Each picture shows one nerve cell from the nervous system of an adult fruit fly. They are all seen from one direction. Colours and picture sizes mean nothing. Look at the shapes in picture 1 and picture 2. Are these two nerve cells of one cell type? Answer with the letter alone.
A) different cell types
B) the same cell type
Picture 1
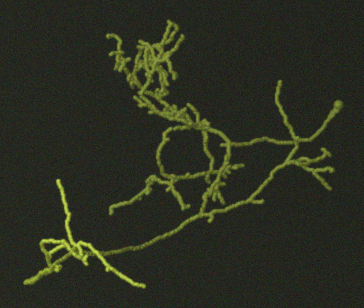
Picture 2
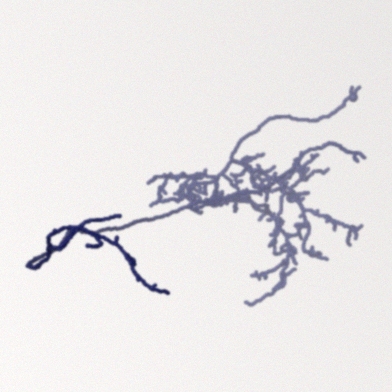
A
